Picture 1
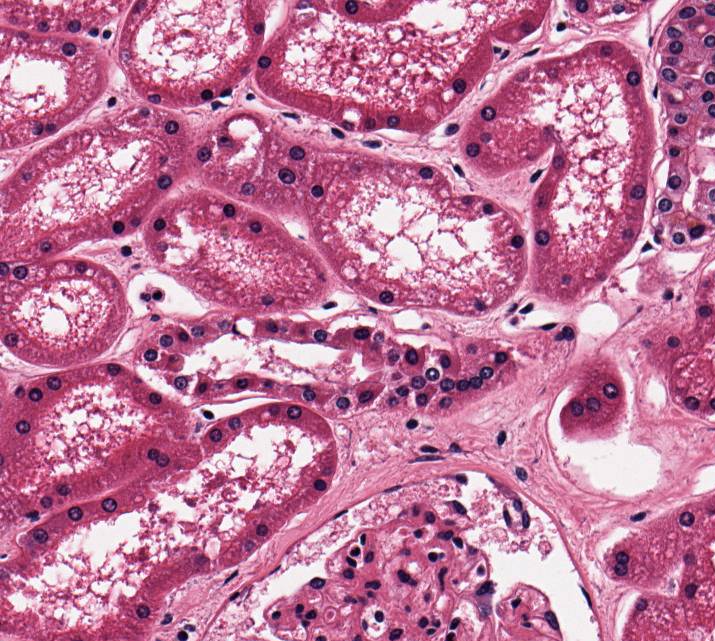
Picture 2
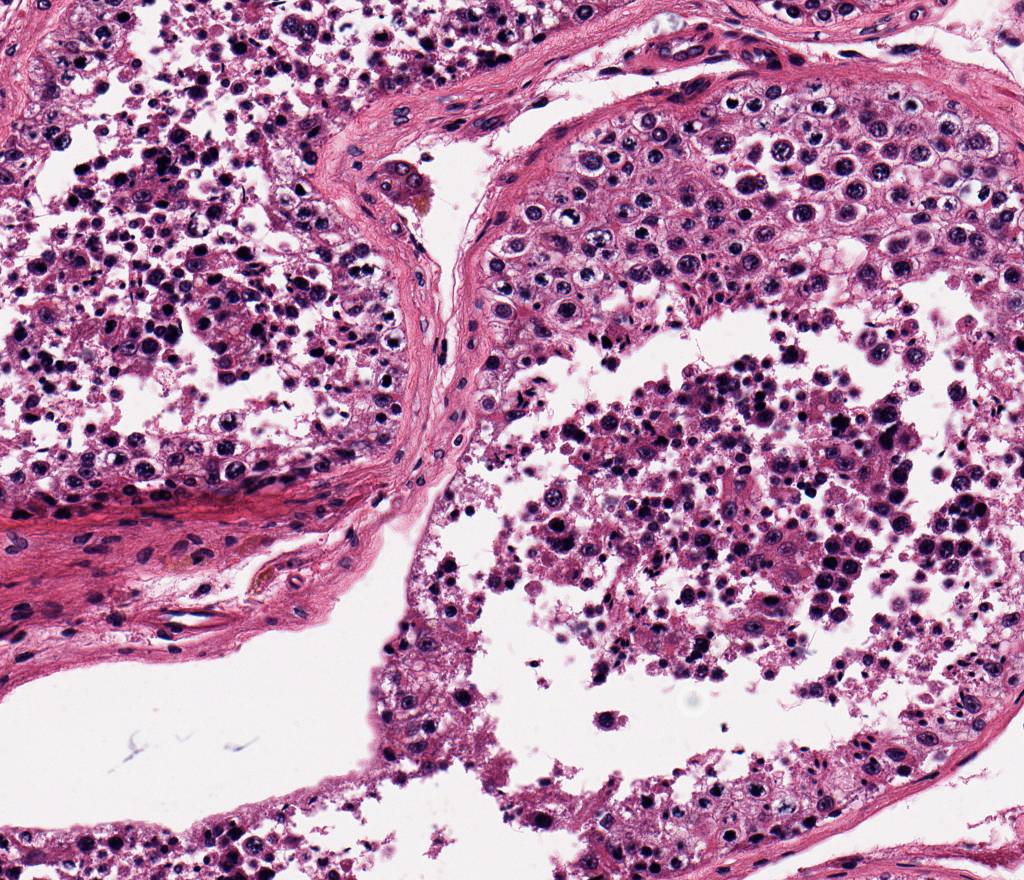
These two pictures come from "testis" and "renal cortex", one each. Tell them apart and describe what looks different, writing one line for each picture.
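Picture 1 is from the renal cortex. The larger tubules are lined by a single layer of tall cuboidal cells with abundant pink granular cytoplasm.
Picture 2 is from the testis. The upper part of the right tubule is lined by many layers of rounded cells.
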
